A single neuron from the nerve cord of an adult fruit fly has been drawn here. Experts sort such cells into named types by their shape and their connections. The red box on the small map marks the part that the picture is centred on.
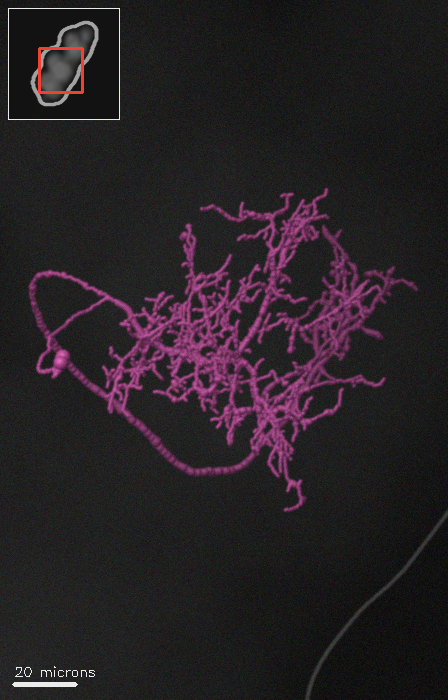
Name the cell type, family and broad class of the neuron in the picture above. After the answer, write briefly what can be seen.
Its cell type is IN01A020. The family is hemilineage 01A. Its broad class is nerve-cord intrinsic neuron. By the scale bar it is about 130 microns wide in this view. As drawn here it is about as wide as it is tall.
